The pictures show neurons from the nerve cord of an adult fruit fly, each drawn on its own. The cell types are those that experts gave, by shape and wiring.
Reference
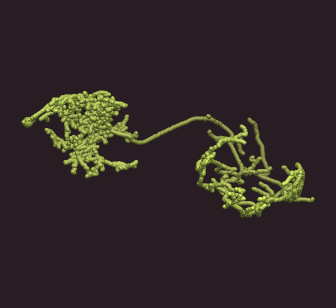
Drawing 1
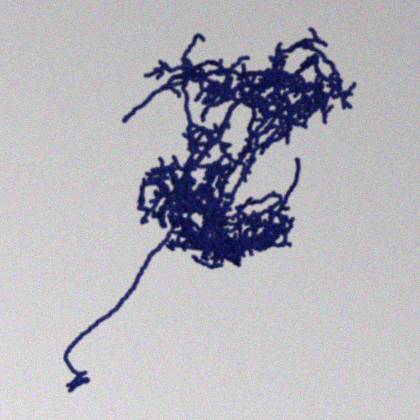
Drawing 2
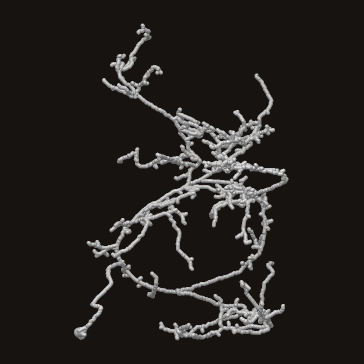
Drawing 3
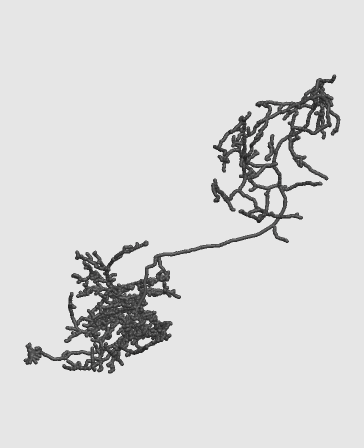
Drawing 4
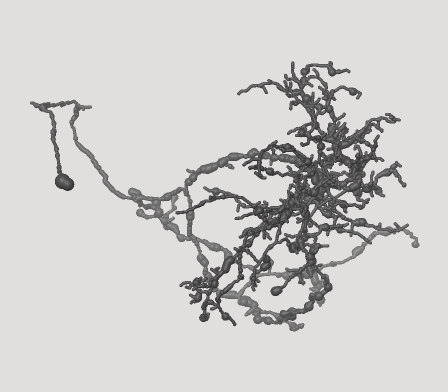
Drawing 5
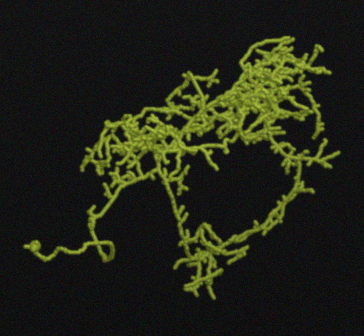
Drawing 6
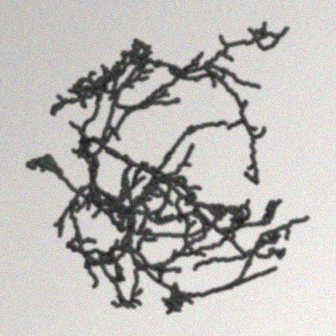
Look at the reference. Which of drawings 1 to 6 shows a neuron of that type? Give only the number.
3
